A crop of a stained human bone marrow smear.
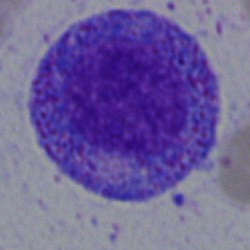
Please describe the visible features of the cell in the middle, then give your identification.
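This picture is slightly blurred. A paler area lies in the lower part of the cell, and the surface shows no projections. Just outside its lower edge there is a single dark purple dot. My name for it: promyelocyte.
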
